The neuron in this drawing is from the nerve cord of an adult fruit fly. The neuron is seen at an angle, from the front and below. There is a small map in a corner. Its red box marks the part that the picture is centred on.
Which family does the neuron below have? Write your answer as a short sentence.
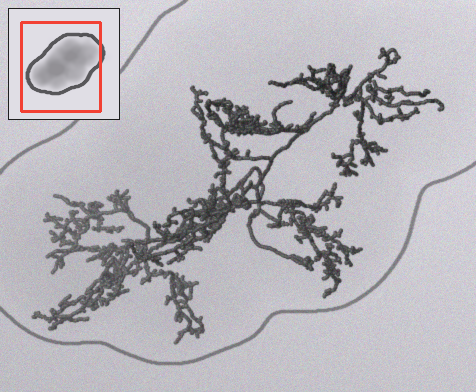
The family is hemilineage 05B.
